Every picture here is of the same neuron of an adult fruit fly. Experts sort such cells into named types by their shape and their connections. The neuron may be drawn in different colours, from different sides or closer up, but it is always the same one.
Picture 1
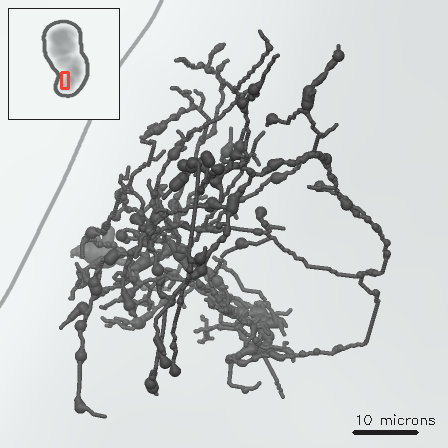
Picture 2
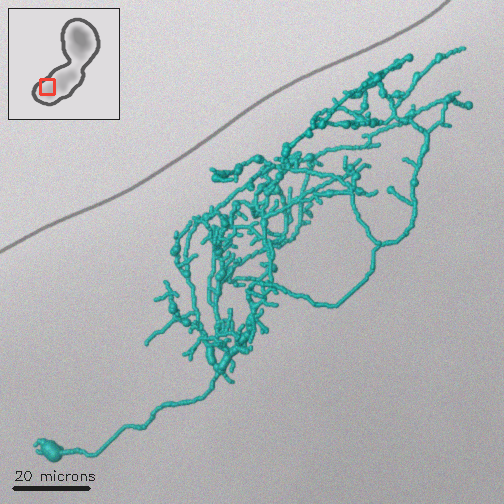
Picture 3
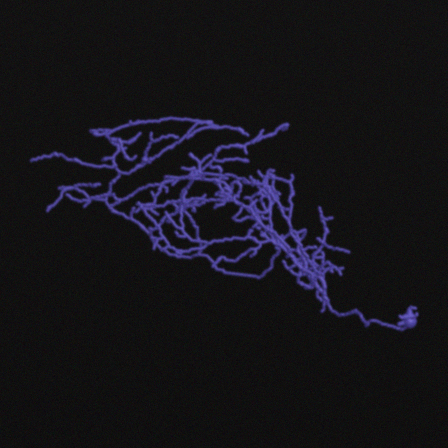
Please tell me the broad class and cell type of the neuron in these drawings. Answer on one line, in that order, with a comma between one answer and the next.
nerve-cord intrinsic neuron, INXXX412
